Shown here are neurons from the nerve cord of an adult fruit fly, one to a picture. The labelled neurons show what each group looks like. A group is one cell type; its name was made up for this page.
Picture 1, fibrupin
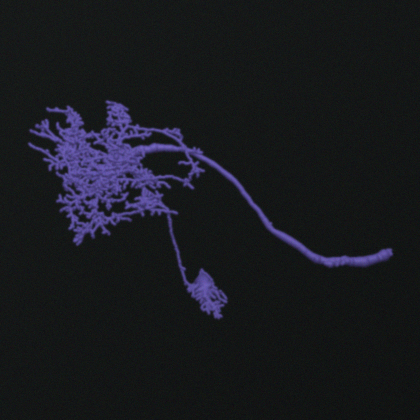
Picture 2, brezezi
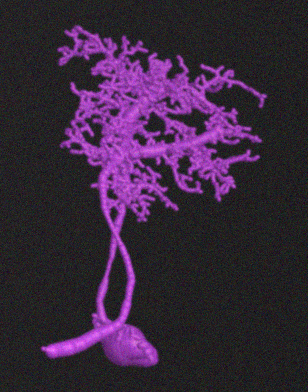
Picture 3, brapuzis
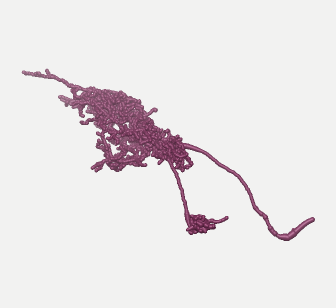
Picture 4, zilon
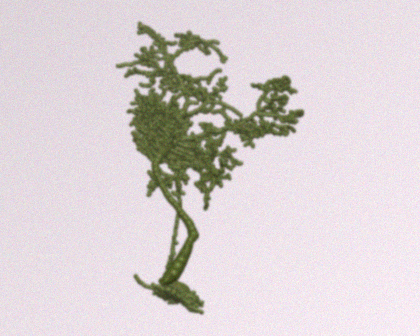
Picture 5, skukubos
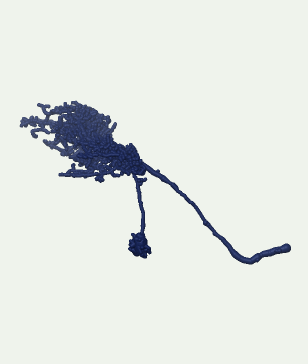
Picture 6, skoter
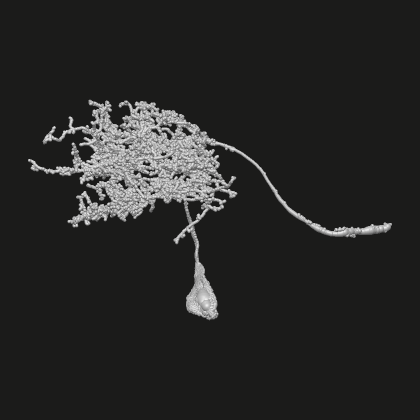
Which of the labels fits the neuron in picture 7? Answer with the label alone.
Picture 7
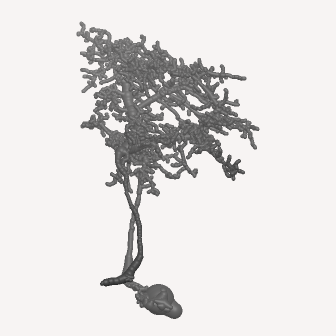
brezezi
